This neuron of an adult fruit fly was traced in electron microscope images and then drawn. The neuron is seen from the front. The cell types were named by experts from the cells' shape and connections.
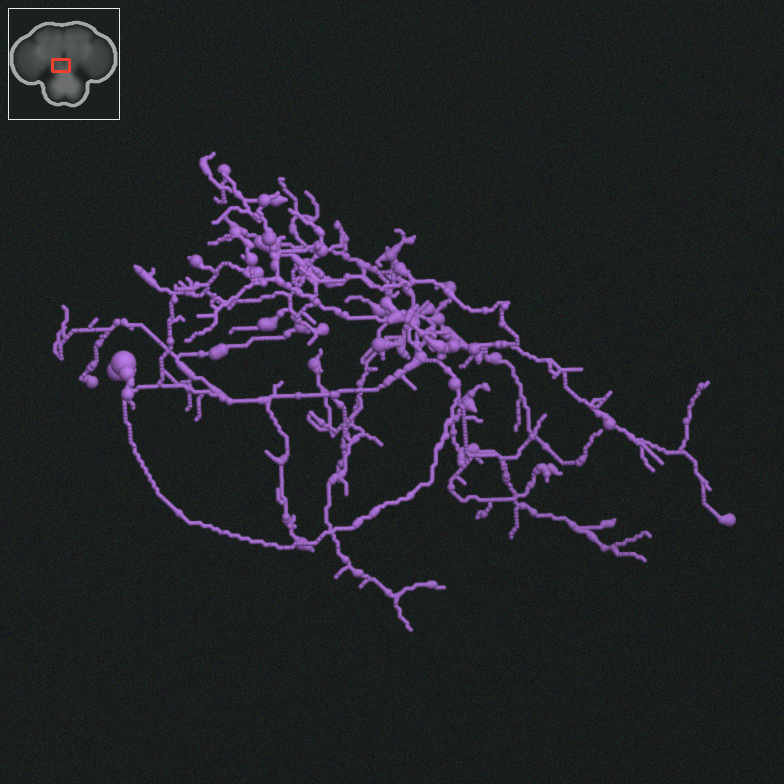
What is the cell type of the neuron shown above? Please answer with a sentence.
The cell type is GNG256.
